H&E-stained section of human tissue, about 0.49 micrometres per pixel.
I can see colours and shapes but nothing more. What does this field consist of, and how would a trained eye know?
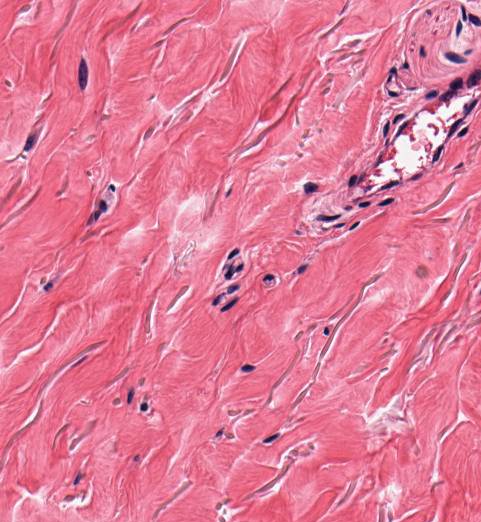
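The field consists mainly of dermis. Densely packed eosinophilic collagen bundles occupy all of it, with few cells among them and no epithelium. Scattered dark, elongated, spindle-shaped nuclei lie parallel to the bundles, and a small blood vessel sits in the upper right corner.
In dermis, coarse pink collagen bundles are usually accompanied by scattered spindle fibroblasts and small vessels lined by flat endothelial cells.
The low cellularity distinguishes it from peripheral nerve, in which fascicles are usually crowded with Schwann cell nuclei.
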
